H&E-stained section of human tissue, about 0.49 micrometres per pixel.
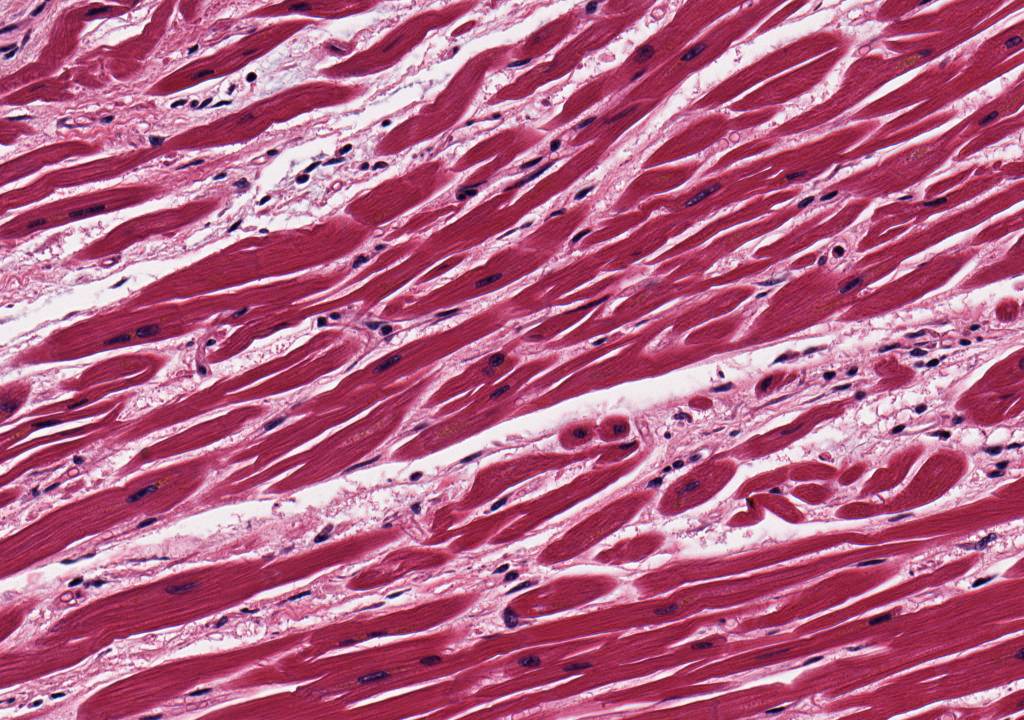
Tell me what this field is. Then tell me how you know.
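Myocardium is the tissue shown. Its muscle fibres have deeply eosinophilic, dark pink-red cytoplasm, and some split into branches that join neighbouring fibres.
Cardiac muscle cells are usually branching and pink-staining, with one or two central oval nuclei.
Toward the lower right of centre, a few fibres cut across appear as rounded profiles with central nuclei.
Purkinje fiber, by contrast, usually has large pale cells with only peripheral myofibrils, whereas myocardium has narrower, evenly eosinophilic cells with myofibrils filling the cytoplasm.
Most fibres run in parallel diagonally from lower left to upper right.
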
